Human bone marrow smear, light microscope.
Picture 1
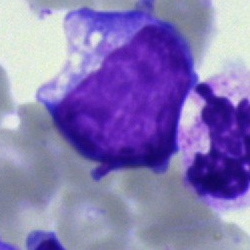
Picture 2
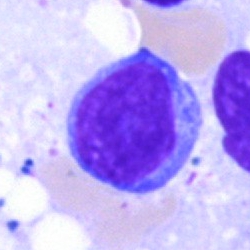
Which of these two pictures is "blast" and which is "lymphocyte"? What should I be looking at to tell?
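The split is this: picture 1 holds the blast, picture 2 the lymphocyte. Outline: picture 1 is irregular and angular with pointed corners, and a small dark bleb projects from its lower edge. Nucleus: it fills most of the cell in both, leaving picture 2 only a narrow rim of cytoplasm, widest on the right.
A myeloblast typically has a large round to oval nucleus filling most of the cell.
Chromatin: deep purple in both, finely textured rather than coarsely clumped in picture 1, with small scattered paler spots in picture 2.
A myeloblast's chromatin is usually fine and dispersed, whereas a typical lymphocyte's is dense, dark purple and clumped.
Cytoplasm: in picture 1 it is pale bluish, gathered mainly on the upper-left side of the nucleus, and holds several small clear vacuoles there; in picture 2 no granules are visible.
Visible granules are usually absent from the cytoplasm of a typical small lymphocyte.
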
